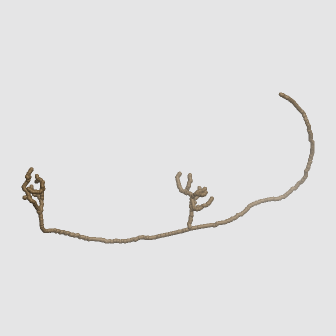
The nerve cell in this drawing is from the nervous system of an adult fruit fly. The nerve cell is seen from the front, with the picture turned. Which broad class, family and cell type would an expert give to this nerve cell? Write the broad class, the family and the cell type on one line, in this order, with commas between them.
sensory neuron entering the brain, class olfactory, ORN_DC4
